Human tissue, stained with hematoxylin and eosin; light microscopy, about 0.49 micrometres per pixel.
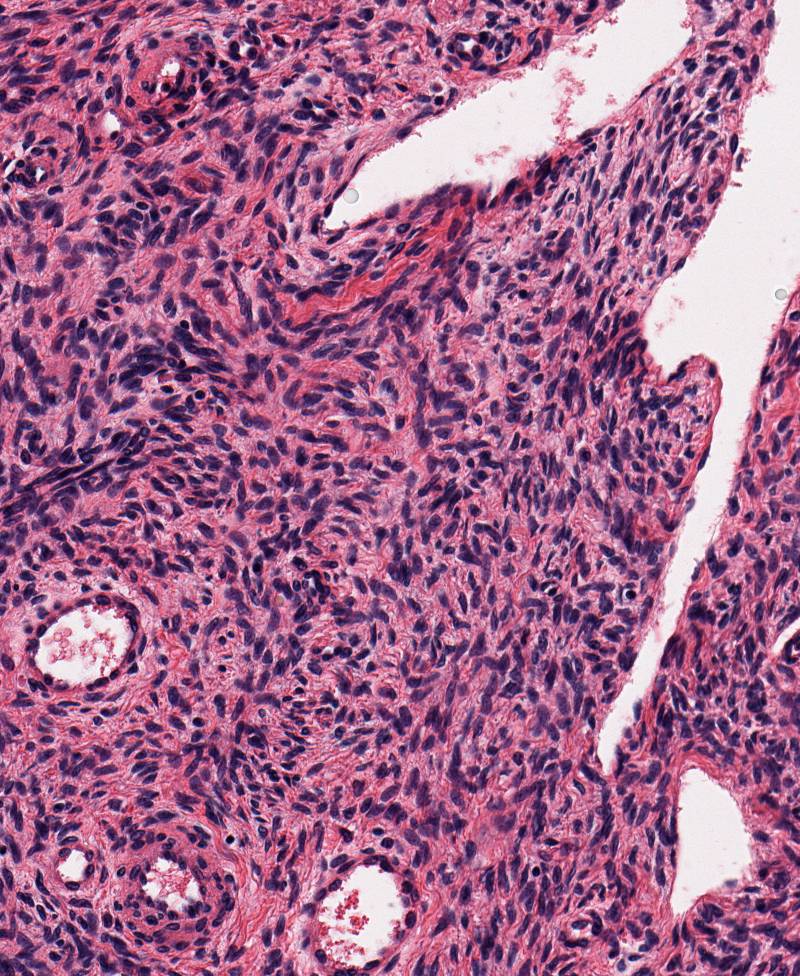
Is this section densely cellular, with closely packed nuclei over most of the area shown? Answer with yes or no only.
Yes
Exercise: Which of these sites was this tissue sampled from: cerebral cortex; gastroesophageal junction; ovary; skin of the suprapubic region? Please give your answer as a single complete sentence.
This is tissue that was sampled from the ovary.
